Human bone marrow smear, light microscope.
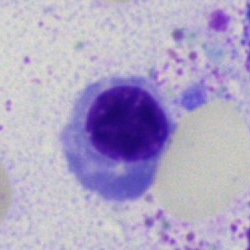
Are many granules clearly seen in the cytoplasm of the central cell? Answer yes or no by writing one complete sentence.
No, not a single granule can be seen in its cytoplasm.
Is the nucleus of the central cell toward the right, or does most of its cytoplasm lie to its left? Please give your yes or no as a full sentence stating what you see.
Yes, the cell has its nucleus set toward the right.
